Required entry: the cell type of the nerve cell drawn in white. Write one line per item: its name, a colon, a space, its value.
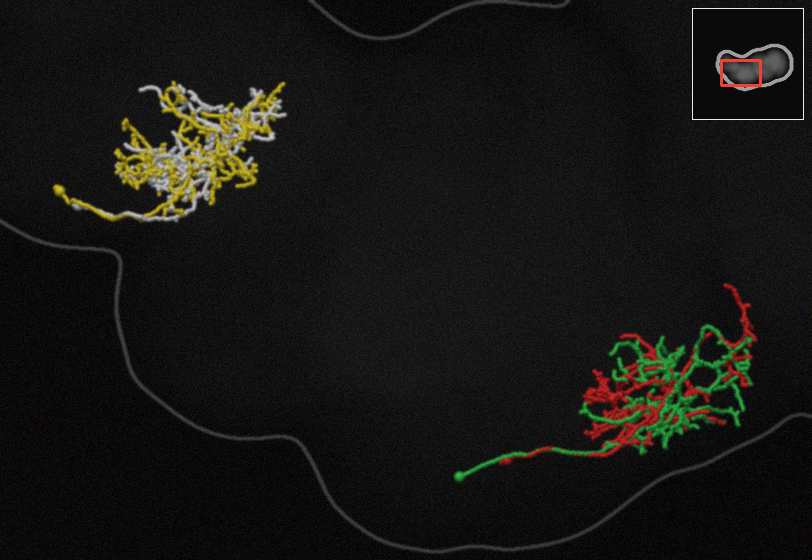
cell type: IN13B078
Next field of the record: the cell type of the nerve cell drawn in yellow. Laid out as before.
cell type: IN13B056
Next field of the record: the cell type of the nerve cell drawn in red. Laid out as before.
cell type: IN13B069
